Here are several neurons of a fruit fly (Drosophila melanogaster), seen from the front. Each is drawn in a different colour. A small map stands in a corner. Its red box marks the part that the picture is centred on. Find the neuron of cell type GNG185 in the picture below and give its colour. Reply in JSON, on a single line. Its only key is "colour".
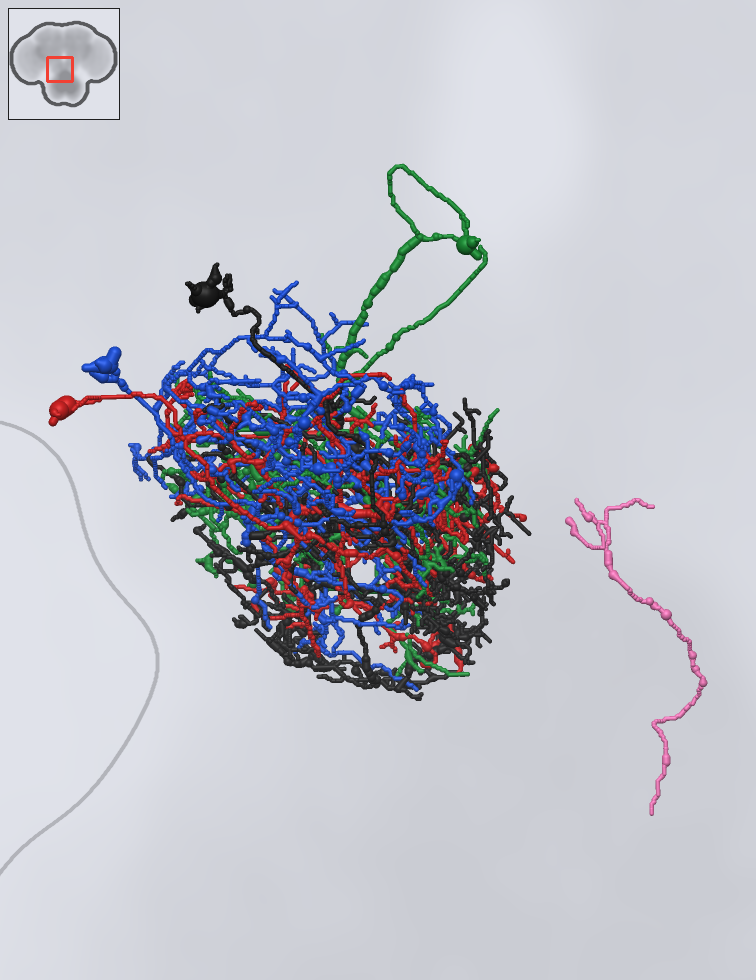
{"colour": "green"}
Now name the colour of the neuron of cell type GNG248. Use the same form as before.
{"colour": "red"}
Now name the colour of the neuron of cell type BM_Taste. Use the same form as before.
{"colour": "pink"}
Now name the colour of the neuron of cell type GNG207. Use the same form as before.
{"colour": "blue"}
